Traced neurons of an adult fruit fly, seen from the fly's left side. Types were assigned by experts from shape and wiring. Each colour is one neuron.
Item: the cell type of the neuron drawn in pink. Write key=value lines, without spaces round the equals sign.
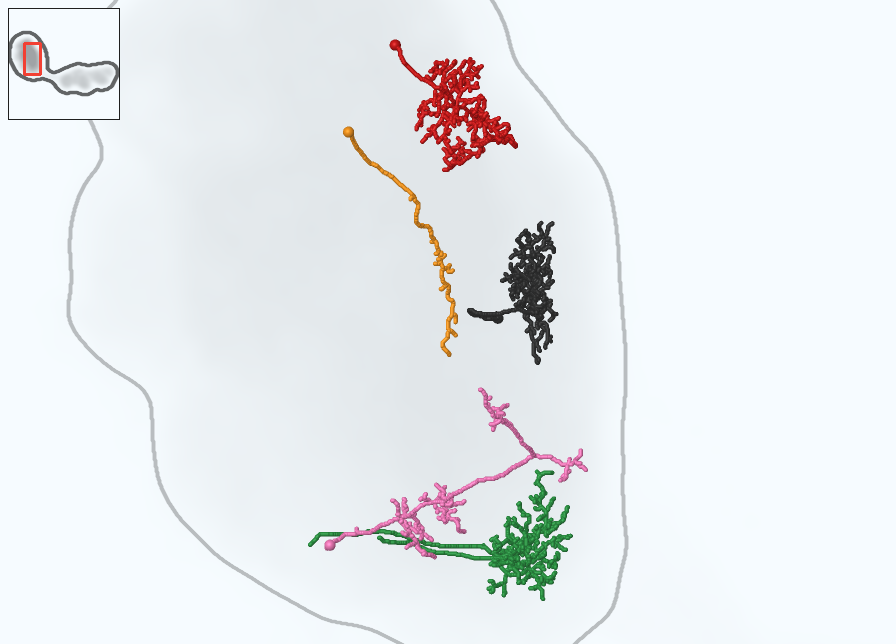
cell_type=TmY13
